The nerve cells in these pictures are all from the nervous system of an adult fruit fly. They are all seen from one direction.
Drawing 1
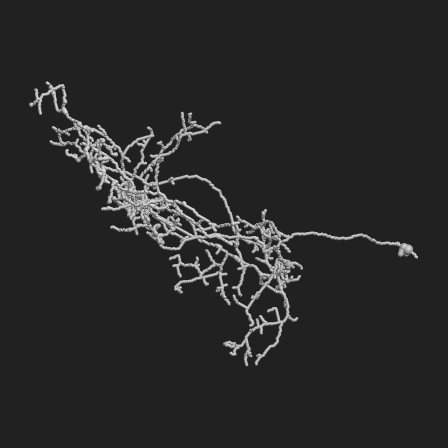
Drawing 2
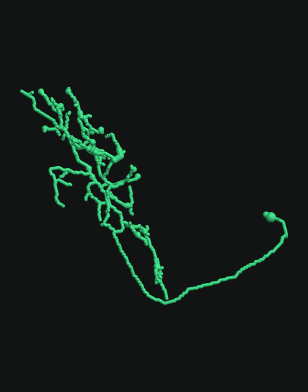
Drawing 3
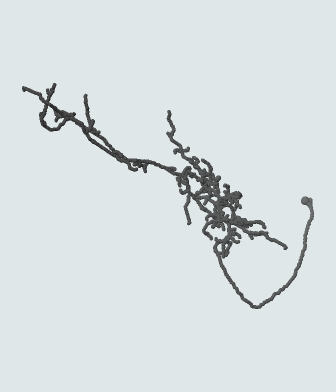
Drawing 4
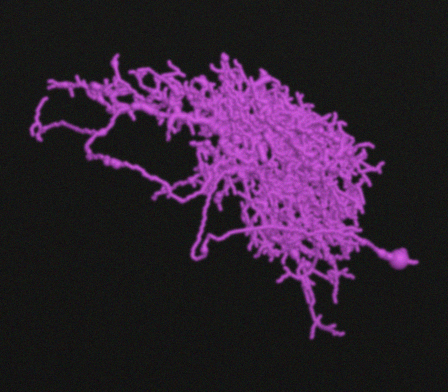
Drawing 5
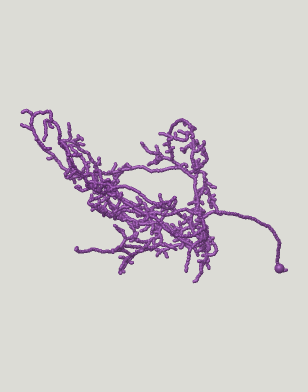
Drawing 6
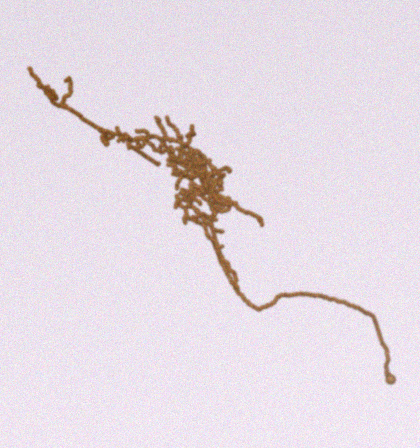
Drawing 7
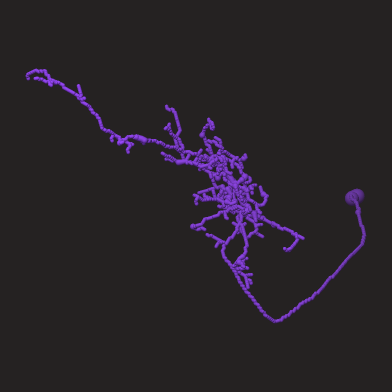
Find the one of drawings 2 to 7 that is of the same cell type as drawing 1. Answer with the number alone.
5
